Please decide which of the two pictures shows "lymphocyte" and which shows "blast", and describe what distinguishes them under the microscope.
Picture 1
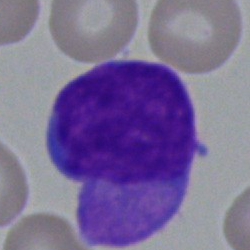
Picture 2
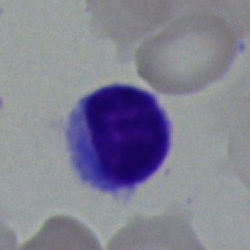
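Picture 1 shows the blast, and picture 2 shows the lymphocyte. In the blast the chromatin is dark purple with a finely mottled texture, while in the lymphocyte it is dense and stains deep purple.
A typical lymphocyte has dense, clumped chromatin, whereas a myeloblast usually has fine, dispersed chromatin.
The cytoplasm sits differently as well: in the blast most of it lies in a rounded bulge below the nucleus and is bluish purple, paler than the nucleus. In the lymphocyte the nucleus is pushed off-centre toward the right, and the cytoplasm forms a crescent mainly on its left side. The blast also has a small knob projecting from its right edge, whereas the lymphocyte has a roughly round outline.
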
